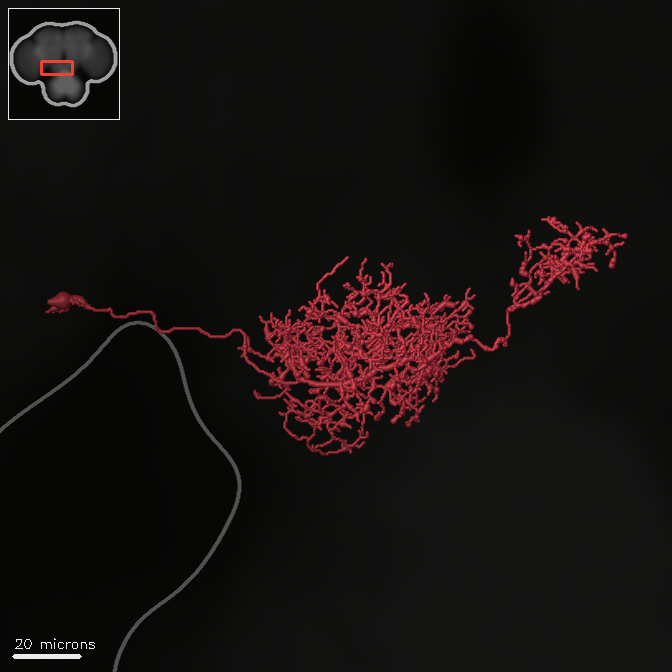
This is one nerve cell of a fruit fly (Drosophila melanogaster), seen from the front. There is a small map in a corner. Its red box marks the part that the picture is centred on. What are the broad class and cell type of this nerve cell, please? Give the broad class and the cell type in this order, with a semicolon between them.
central-brain intrinsic neuron; GNG125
